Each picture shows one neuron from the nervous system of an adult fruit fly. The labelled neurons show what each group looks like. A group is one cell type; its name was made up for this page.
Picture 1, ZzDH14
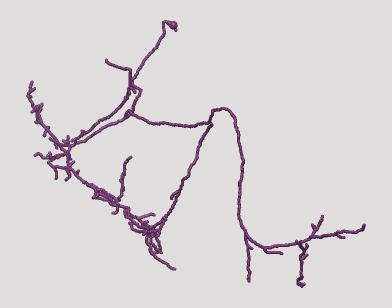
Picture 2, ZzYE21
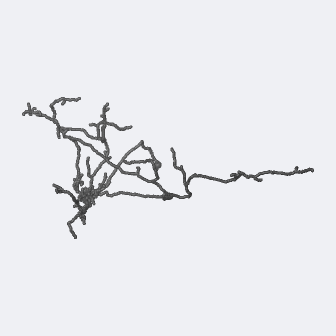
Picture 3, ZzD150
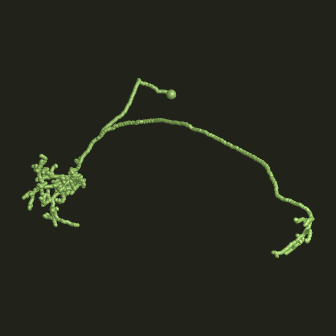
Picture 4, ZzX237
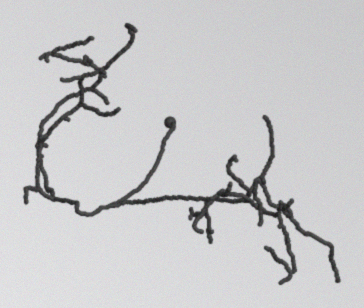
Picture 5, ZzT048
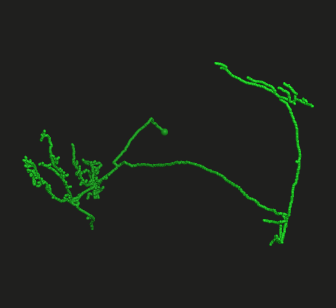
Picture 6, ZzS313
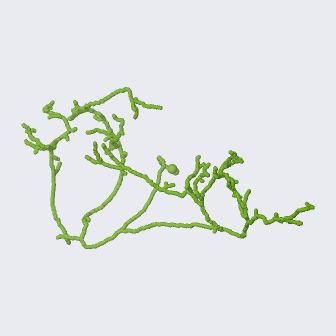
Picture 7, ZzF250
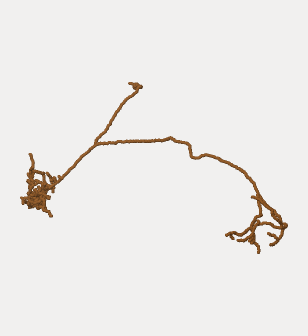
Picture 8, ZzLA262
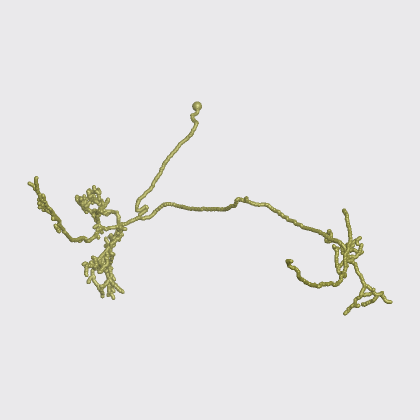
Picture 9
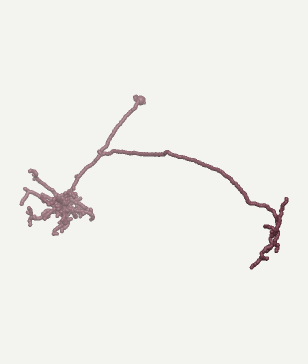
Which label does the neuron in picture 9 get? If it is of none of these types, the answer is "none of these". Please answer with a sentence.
It belongs to ZzD150.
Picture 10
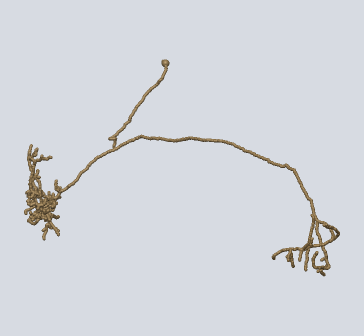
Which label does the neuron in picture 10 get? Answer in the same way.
It belongs to ZzF250.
